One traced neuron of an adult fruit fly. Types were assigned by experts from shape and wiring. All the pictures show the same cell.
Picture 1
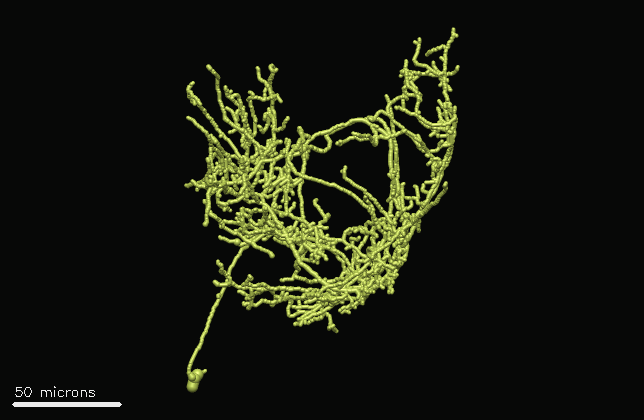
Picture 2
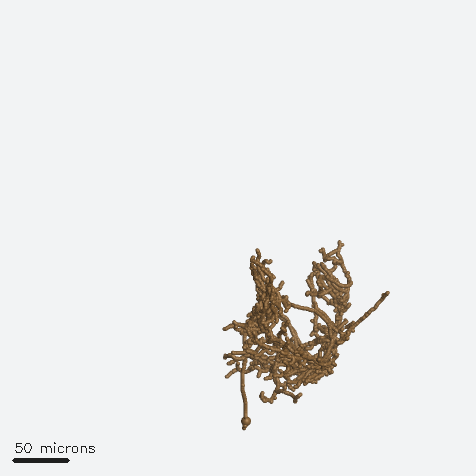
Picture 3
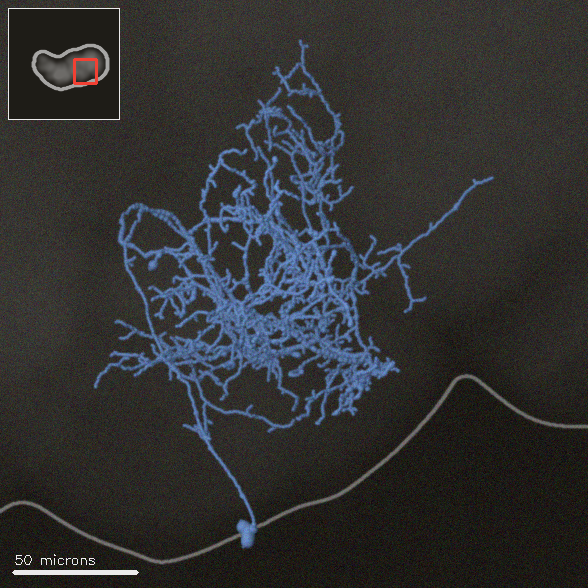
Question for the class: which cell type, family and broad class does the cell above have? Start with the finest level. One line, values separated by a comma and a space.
GNG514, hemilineage 02A, central-brain intrinsic neuron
